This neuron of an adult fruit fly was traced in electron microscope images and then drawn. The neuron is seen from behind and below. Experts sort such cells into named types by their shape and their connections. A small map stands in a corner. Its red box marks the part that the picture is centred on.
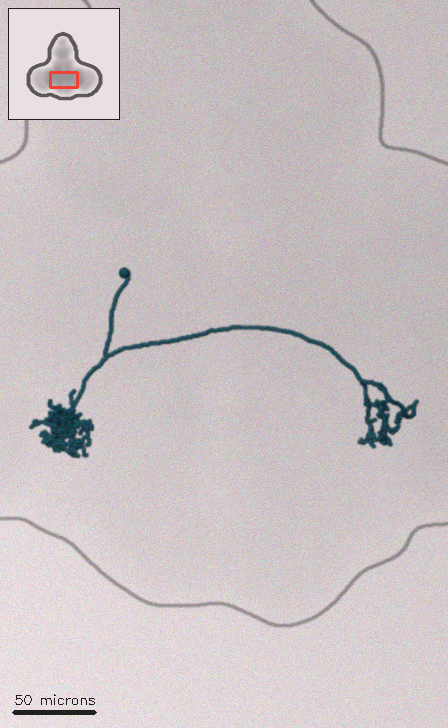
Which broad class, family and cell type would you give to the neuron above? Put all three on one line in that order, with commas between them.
central-brain intrinsic neuron, hemilineage DM6_ventral, WED166_a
